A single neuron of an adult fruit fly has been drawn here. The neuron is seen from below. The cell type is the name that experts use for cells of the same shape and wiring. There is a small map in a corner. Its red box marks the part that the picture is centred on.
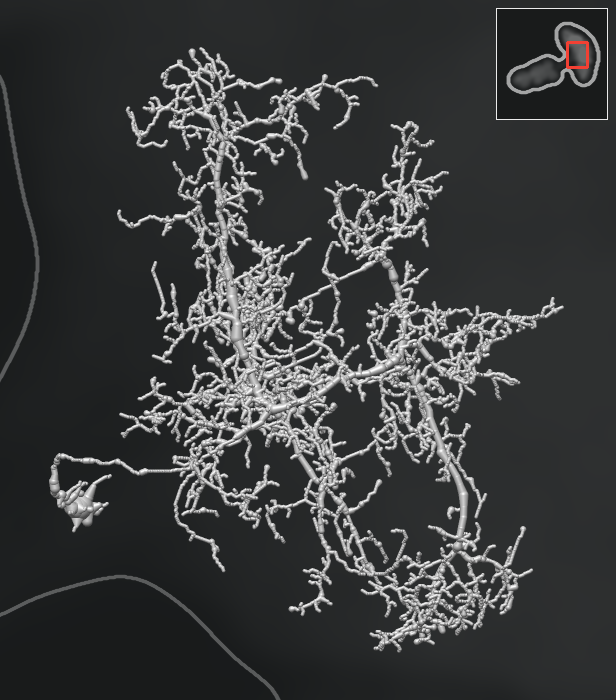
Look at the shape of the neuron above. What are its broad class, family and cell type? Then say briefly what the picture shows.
It is a central-brain intrinsic neuron. The family is hemilineage LB0. It is of cell type GNG005. It lies in the brain. The picture shows more than a hundred branch ends.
